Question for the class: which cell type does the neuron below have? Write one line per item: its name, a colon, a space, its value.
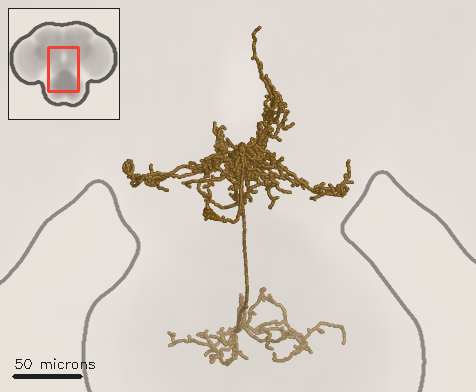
cell type: DNg55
